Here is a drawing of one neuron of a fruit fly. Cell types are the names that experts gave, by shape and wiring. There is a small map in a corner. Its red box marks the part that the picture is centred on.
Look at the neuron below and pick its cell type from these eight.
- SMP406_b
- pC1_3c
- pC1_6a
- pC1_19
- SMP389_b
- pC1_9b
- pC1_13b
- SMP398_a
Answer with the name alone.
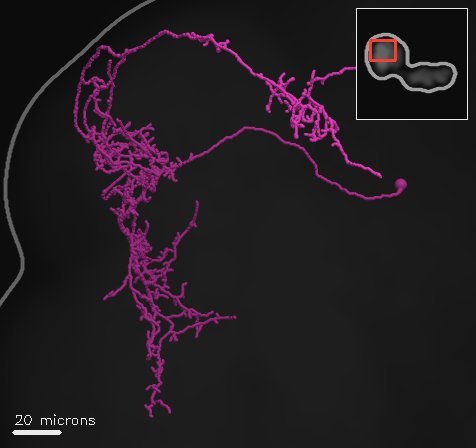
pC1_3c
